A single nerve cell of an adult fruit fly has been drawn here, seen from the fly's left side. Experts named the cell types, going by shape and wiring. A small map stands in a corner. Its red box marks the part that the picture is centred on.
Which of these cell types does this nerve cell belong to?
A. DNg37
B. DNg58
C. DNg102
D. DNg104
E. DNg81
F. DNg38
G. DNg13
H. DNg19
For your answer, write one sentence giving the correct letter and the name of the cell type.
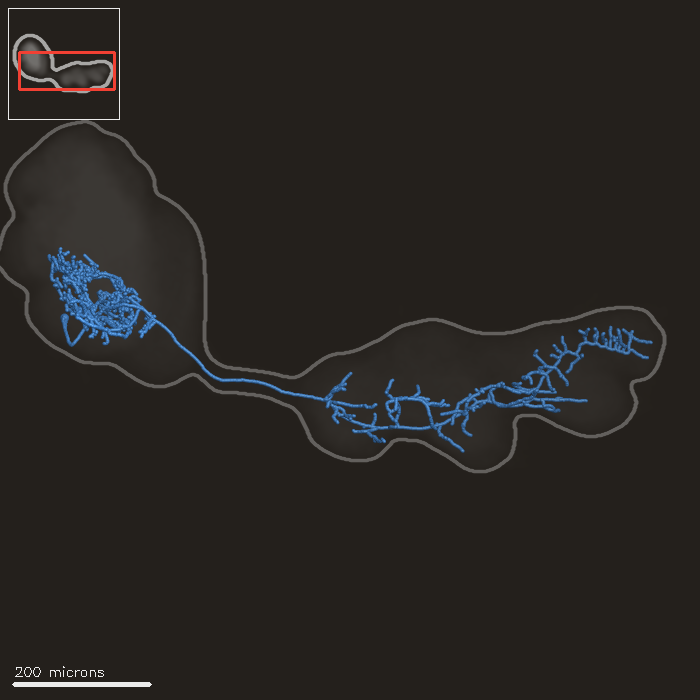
Option C is DNg102, the cell type of the nerve cell.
